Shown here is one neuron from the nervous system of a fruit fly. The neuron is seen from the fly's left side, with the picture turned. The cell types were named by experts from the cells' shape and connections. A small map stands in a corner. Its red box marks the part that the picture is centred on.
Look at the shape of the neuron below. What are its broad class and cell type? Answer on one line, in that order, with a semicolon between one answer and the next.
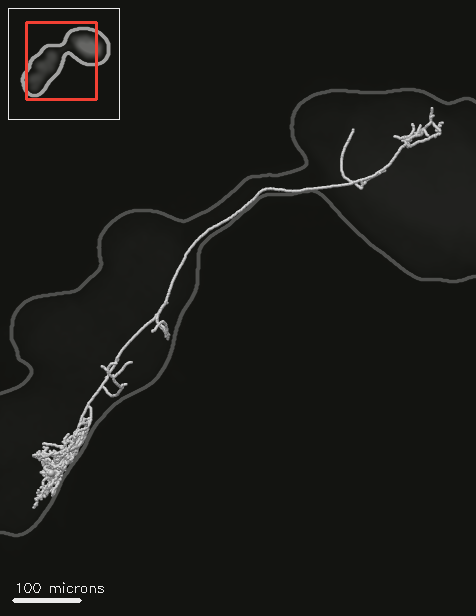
ascending neuron; ANXXX169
